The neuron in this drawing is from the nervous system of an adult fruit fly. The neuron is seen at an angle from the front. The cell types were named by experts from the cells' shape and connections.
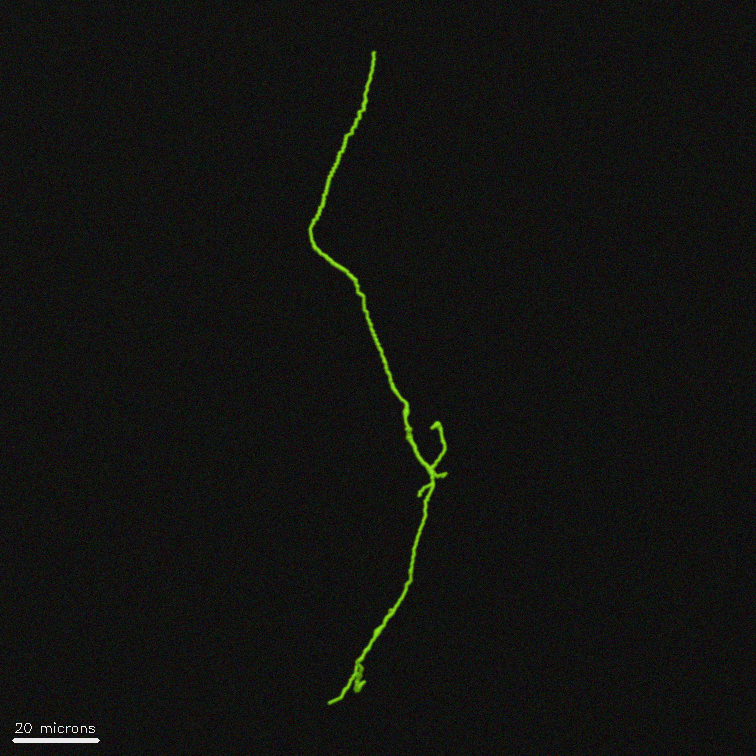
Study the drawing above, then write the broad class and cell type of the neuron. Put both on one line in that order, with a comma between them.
sensory neuron entering the nerve cord, SNxx22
